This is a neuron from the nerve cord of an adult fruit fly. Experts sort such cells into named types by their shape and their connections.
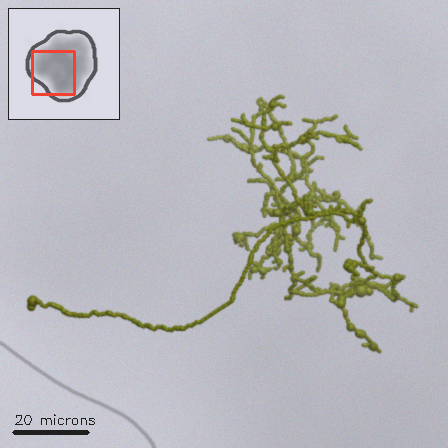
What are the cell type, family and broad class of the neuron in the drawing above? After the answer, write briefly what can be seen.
It is of cell type IN05B089. The family is hemilineage 05B. Its broad class is nerve-cord intrinsic neuron. From left to right in the picture it spans about 110 microns. Dozens of branch ends can be seen.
